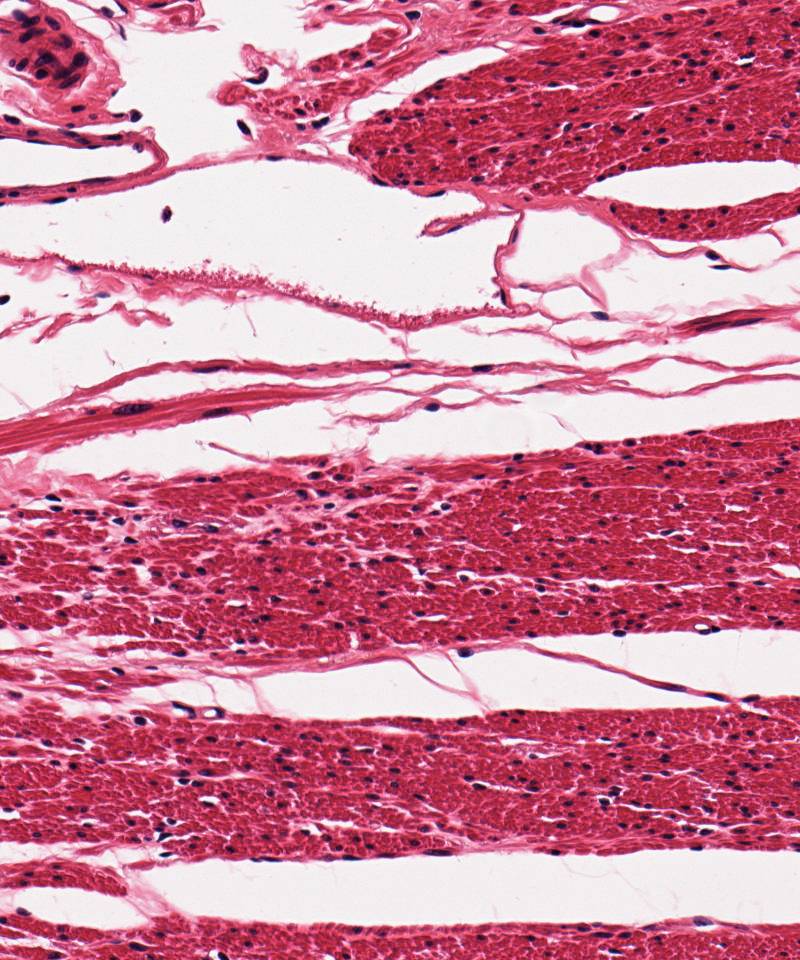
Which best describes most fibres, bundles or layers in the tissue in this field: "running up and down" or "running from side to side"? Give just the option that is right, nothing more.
Running from side to side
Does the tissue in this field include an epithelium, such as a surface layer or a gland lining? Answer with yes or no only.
No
